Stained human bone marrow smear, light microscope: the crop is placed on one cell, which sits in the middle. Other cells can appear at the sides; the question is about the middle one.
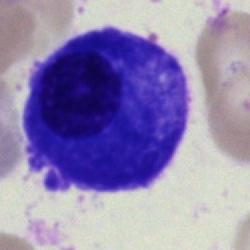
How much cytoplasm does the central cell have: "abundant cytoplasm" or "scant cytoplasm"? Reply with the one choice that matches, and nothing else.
Abundant cytoplasm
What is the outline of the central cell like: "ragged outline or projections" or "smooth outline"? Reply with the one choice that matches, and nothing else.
Ragged outline or projections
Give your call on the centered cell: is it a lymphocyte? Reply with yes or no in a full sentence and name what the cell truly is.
No, mark the middle cell as a plasma cell, not a lymphocyte.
